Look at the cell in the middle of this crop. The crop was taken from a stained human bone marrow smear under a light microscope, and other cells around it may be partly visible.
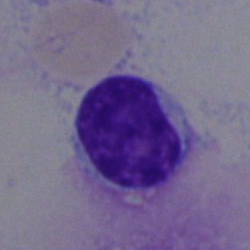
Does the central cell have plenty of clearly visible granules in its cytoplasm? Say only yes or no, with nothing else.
No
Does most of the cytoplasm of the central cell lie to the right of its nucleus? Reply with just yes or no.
Yes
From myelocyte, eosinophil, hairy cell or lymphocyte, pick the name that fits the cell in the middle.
lymphocyte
